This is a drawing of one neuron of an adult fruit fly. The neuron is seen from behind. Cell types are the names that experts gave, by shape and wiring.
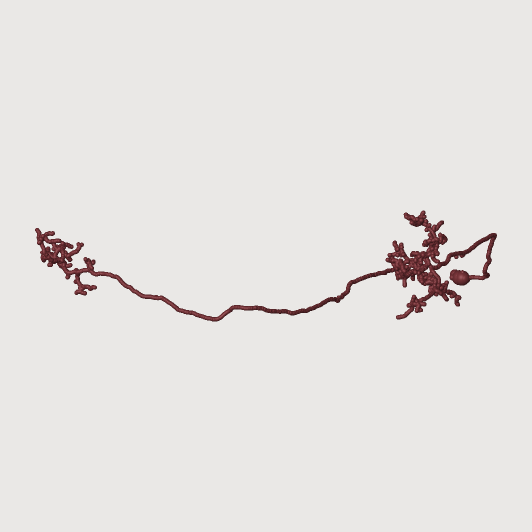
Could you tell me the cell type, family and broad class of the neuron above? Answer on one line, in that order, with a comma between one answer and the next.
Tm29, Tm, optic-lobe intrinsic neuron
